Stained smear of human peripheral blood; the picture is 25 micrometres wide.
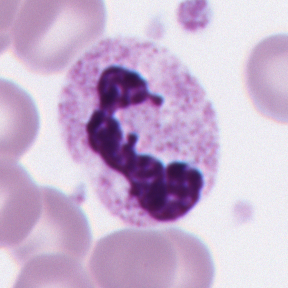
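Segmented neutrophil, the cell in the middle. The outline is a smooth oval without surface projections. The nucleus is divided into several lobes, linked together in a curved chain. Fine pinkish-violet granules are distributed evenly throughout the cytoplasm, in which no vacuoles are seen.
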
